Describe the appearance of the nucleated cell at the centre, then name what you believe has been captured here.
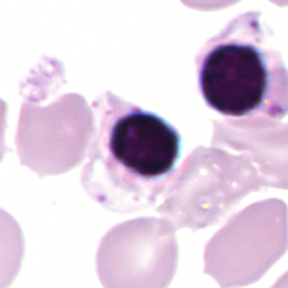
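Nucleus displaced toward upper right; most cytoplasm lies below and left of it. No nucleoli seen. Cytoplasm: a few small purple granules, scattered; no vacuoles. Normoblast.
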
